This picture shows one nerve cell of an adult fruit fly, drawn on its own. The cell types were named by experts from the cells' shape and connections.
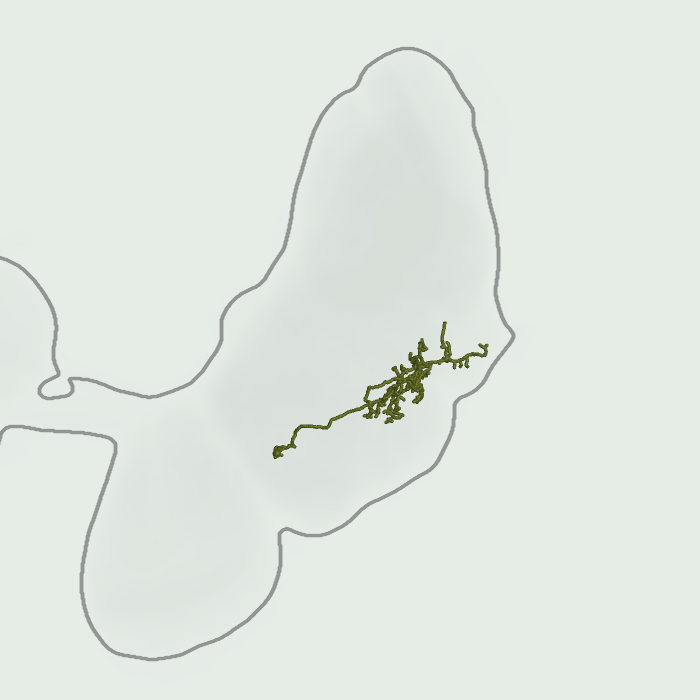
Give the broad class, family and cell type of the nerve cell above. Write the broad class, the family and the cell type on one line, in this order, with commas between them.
central-brain intrinsic neuron, ALIN, ALIN8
